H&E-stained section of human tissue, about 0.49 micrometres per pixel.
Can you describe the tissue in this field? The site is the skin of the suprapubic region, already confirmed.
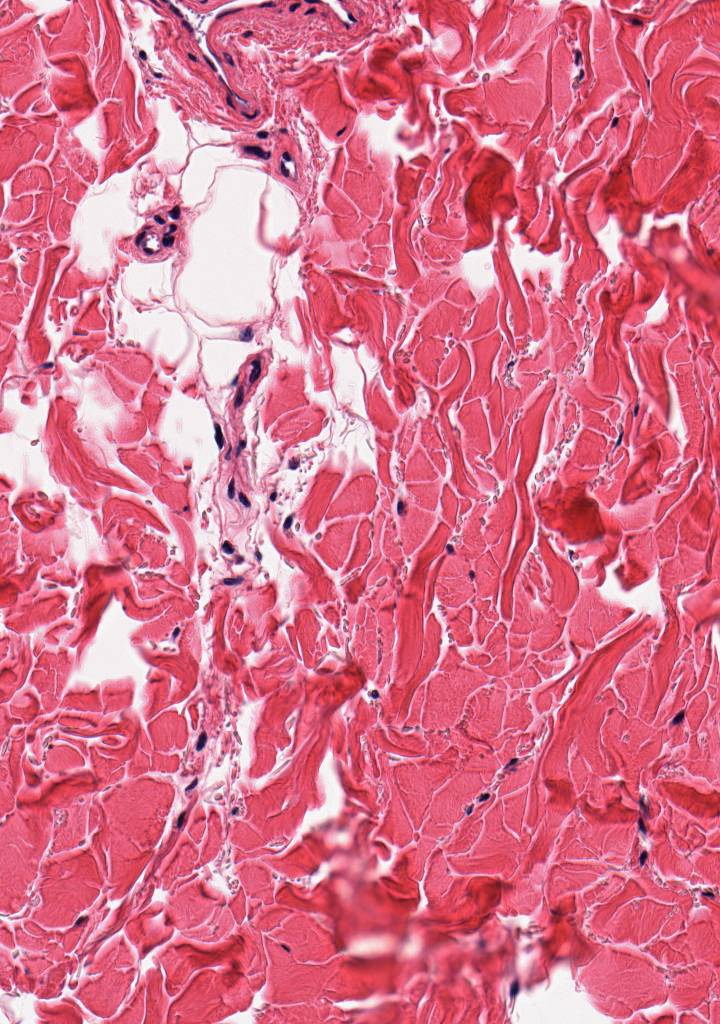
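Mostly what you have here is closely packed, bright pink, homogeneous fibre bundles, cut in many planes and running in many directions. Nuclei are sparse, small, dark and elongated, tucked into the narrow spaces between bundles, not inside them. Upper left, a few clear, rounded-polygonal spaces are outlined by thin pink membranes. No epithelium or glands anywhere.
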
